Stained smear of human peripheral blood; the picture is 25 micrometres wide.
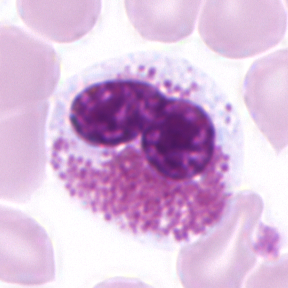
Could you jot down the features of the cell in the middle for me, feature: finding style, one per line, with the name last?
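Nucleus: two lobes, lying in the upper half of the cell
Cytoplasm: many round pinkish-red granules
Granule distribution: densest in the lower part of the cell
Cell: eosinophil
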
